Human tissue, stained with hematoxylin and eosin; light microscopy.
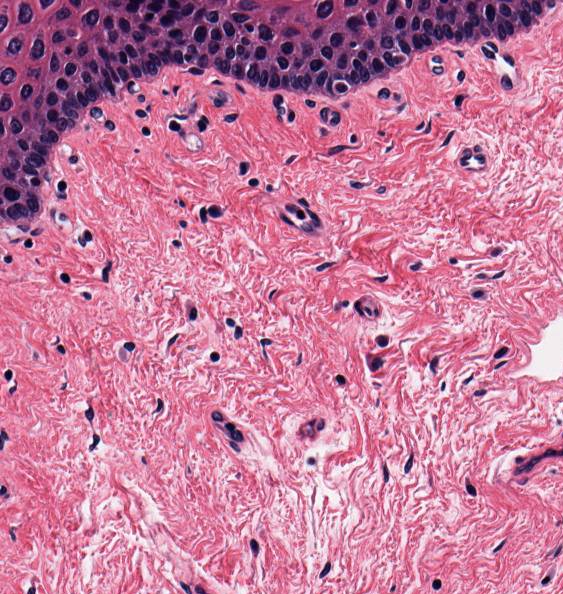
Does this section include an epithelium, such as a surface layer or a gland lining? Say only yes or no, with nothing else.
Yes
